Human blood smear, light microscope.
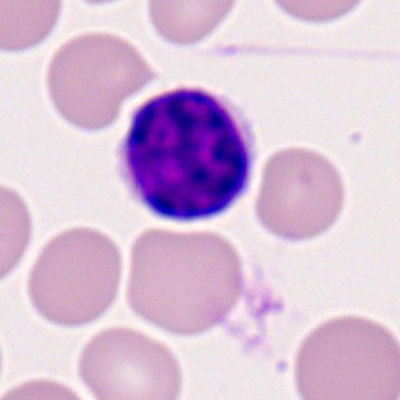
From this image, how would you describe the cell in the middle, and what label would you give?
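The nucleus occupies nearly the whole cell. Its chromatin is dense, dark purple and coarsely clumped, and no nucleoli can be seen within it. No granules are seen in the cytoplasm. Answer: a lymphocyte.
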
